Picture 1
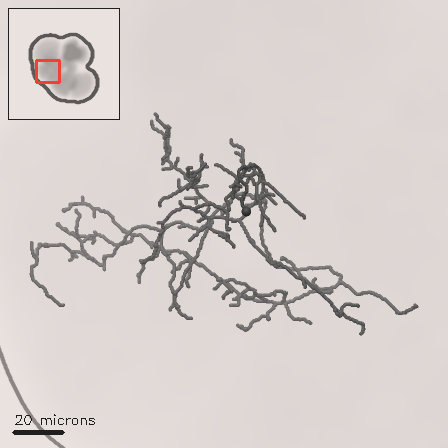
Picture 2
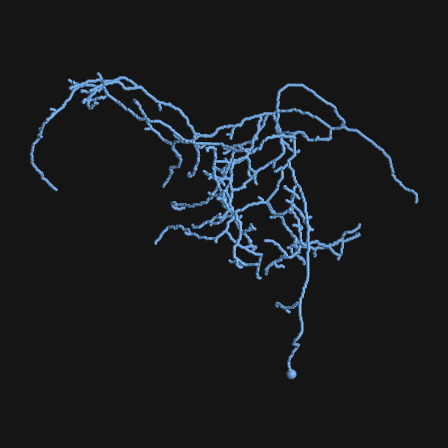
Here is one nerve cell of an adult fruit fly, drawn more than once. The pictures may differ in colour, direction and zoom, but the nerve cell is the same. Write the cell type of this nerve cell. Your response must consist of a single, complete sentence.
It is the cell type CL272_a2 to which this nerve cell belongs.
